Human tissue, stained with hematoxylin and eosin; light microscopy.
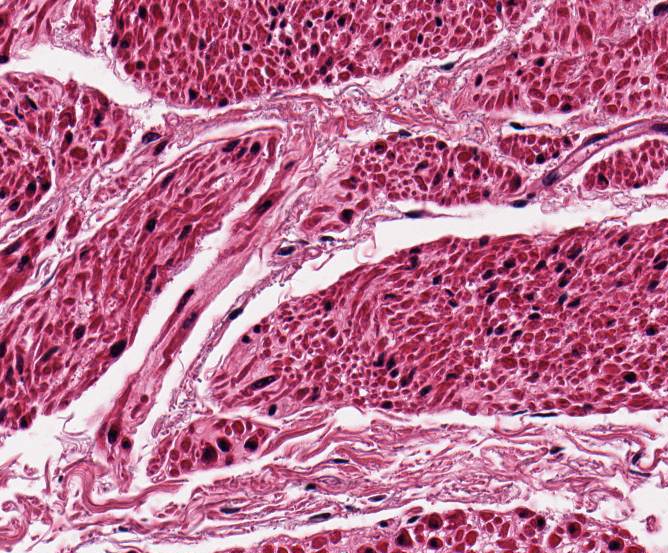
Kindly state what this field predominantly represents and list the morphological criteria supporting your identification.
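What we have here is smooth muscle. See the band at left centre, cut lengthwise and running diagonally from lower left toward upper centre: its nuclei are elongated, dark and cigar-shaped, sitting centrally in the cells. The bundles at the top and right centre are cut mostly across, giving small pink profiles, only some with a round nucleus. No cross-striations show in the deeply eosinophilic cytoplasm.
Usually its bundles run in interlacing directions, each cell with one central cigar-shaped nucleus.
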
